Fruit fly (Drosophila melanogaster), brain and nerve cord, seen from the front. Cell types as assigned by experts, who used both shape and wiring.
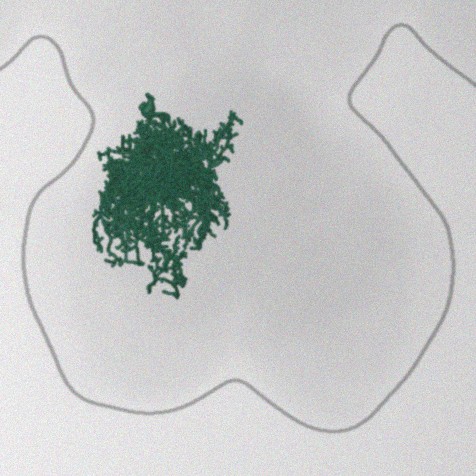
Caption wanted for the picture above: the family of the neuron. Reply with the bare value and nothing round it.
hemilineage 19A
